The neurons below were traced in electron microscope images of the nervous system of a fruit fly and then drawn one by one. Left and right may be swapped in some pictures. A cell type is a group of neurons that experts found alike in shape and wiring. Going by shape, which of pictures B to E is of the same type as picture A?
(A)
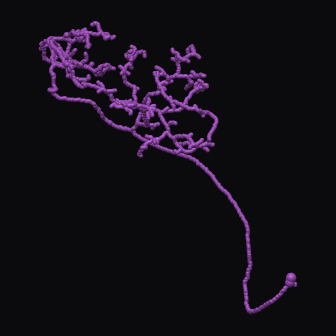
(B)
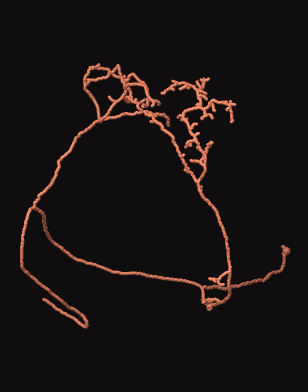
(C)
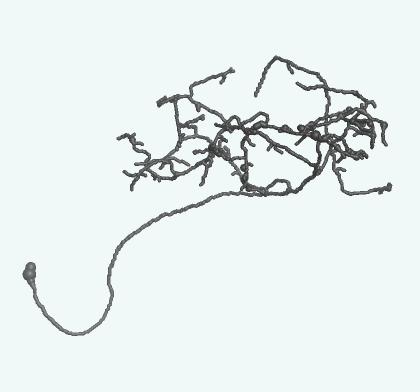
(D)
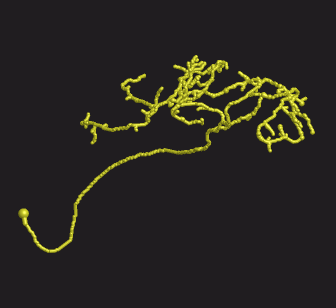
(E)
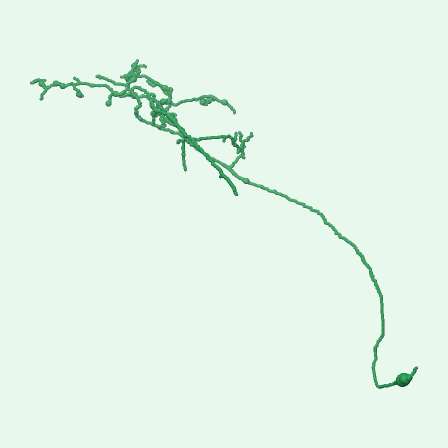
D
